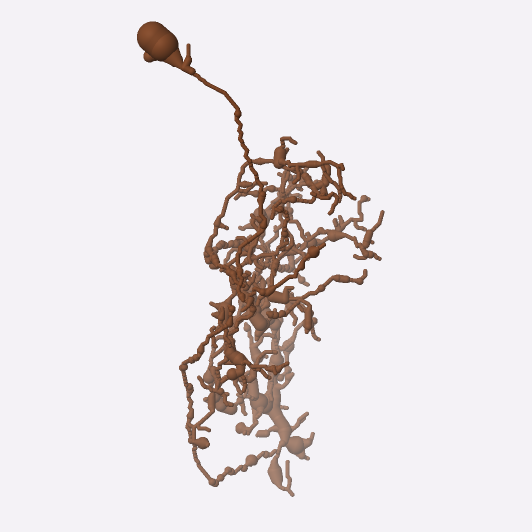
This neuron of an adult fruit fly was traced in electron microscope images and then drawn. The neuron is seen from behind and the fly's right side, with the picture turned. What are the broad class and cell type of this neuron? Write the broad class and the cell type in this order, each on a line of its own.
central-brain intrinsic neuron
CB1809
